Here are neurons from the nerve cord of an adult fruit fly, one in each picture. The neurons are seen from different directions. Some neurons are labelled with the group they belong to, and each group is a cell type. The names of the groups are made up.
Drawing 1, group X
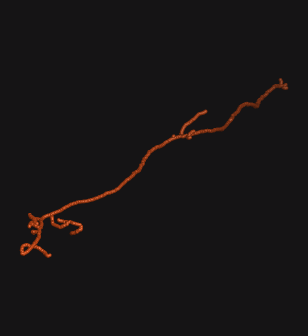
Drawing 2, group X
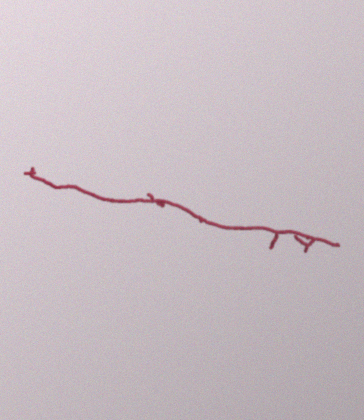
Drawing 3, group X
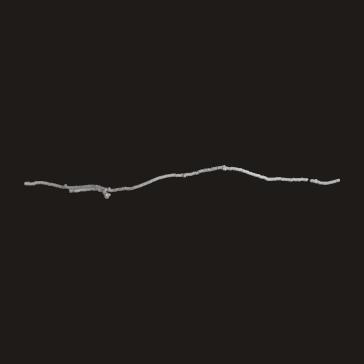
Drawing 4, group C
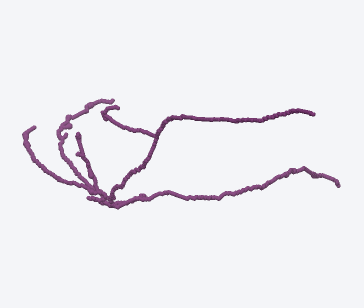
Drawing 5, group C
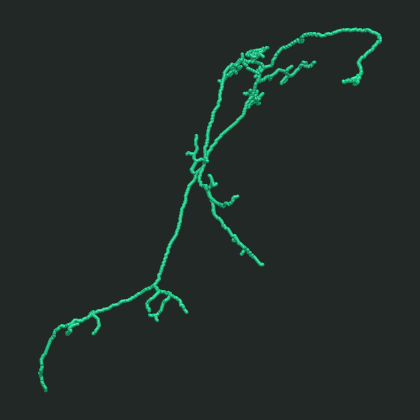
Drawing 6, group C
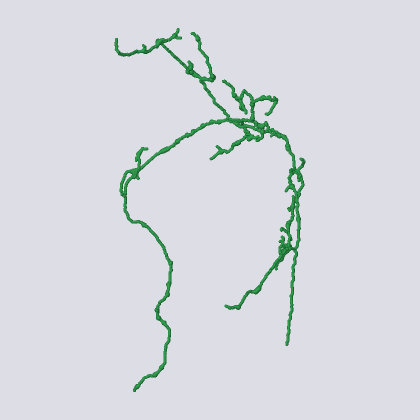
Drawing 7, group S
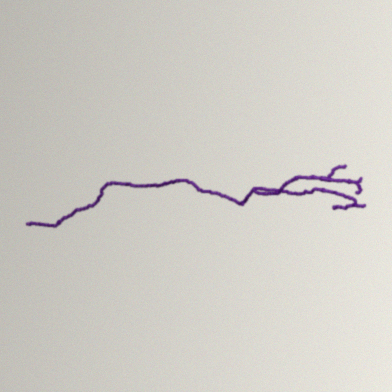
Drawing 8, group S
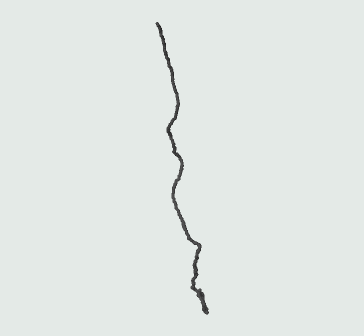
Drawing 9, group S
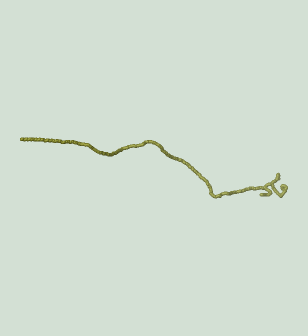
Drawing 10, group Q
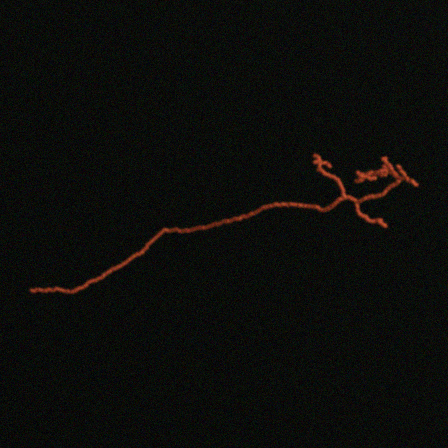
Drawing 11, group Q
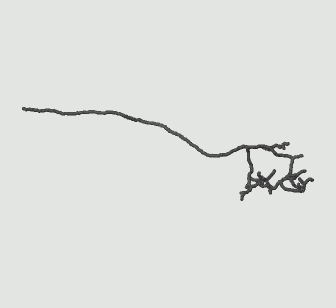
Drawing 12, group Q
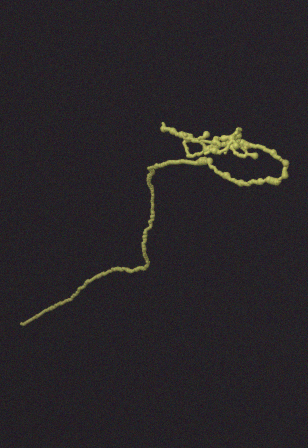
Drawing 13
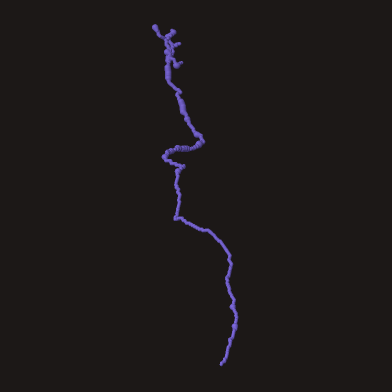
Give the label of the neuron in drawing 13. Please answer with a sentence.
It belongs to group S.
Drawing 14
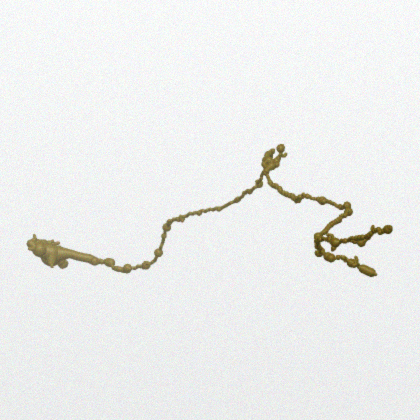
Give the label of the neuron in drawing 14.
It belongs to group X.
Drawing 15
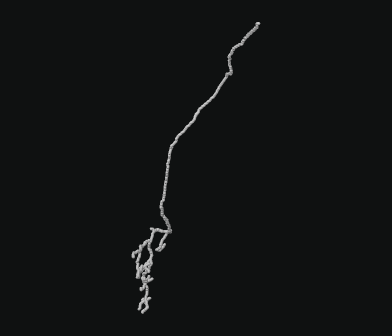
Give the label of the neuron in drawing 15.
It belongs to group Q.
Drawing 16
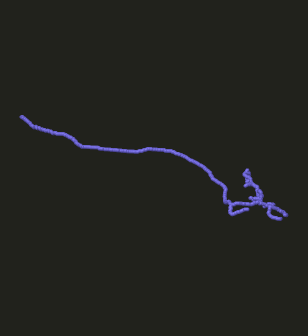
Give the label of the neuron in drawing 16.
It belongs to group Q.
